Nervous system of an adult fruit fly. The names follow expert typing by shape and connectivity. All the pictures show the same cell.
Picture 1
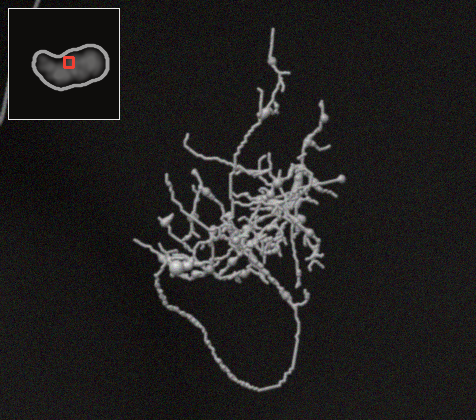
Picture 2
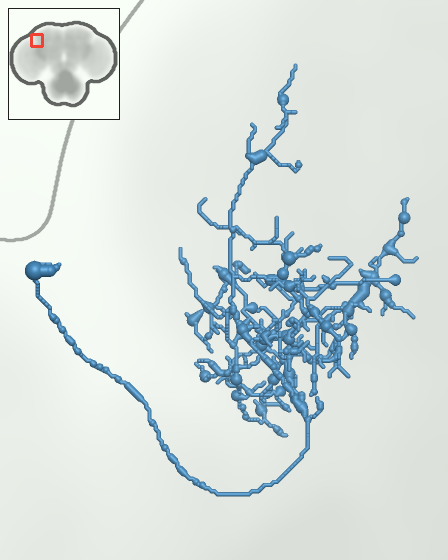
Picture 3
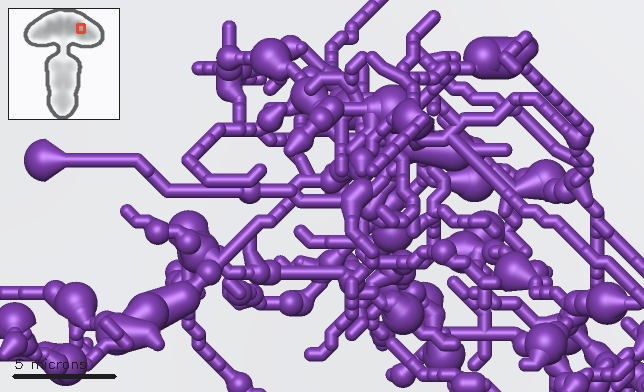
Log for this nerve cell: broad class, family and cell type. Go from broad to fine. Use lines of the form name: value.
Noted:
broad class: central-brain intrinsic neuron
family: hemilineage VLPl4_dorsal
cell type: LHAV4a4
